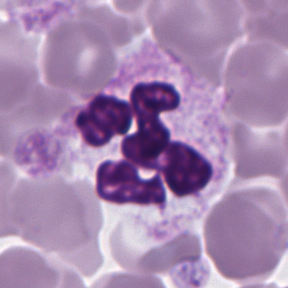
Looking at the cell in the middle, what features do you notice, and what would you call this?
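The nucleus is divided into several separate lobes, with dark purple, densely condensed chromatin. The cytoplasm is pale lilac and filled with fine pinkish-violet granules. The cell is a segmented neutrophil.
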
